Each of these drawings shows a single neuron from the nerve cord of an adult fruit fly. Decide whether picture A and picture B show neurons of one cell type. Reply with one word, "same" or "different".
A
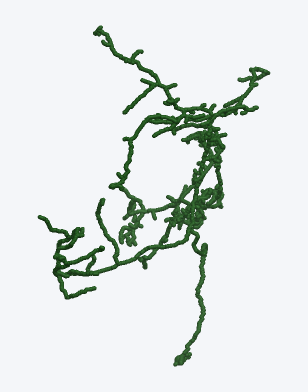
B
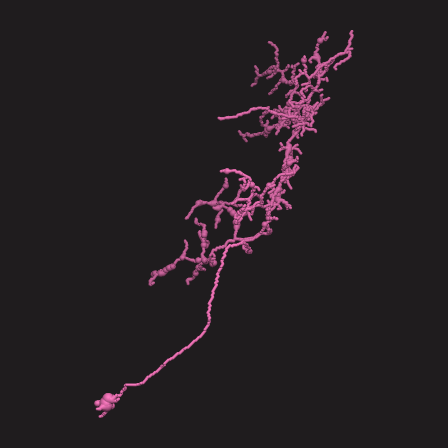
different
